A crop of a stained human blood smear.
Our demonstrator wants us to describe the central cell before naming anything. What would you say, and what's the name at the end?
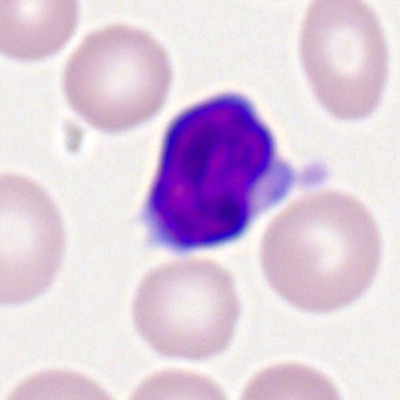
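Most of the cell is taken up by the nucleus, whose chromatin is dense and dark purple. The cytoplasm is pale blue, and its largest patch bulges out on the right side of the cell. This cell is a lymphocyte.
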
